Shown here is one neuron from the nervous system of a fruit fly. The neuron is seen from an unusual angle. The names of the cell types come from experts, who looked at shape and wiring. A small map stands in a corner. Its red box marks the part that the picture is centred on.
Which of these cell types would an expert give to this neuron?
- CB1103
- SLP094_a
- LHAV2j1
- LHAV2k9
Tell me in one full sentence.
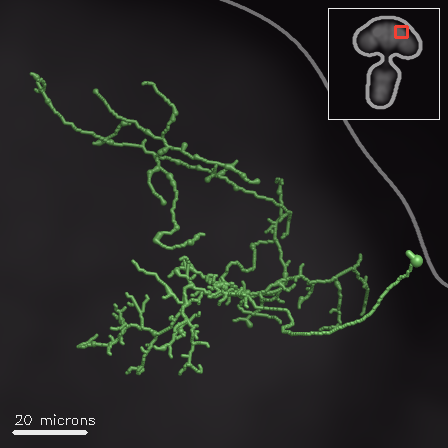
On the level of cell type, this neuron is LHAV2j1.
